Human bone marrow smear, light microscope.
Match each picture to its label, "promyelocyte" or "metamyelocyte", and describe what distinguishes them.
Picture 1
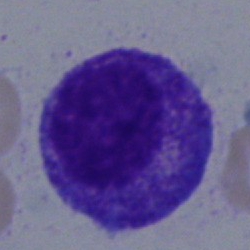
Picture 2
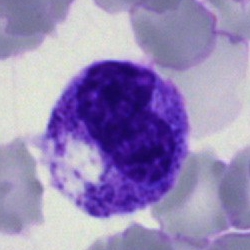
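Picture 1 shows a promyelocyte; picture 2 shows a metamyelocyte. The promyelocyte has a nearly round outline with a small pointed bulge at its bottom edge. Its cytoplasm is a deep blue-purple, and a paler, mottled patch lies at the lower right of its nucleus. In the metamyelocyte, a pale, nearly clear patch of cytoplasm lies at the lower left of the cell.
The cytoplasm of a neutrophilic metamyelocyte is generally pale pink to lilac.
The metamyelocyte's nuclear chromatin stains dark purple and looks dense and clumped, and no nucleoli can be seen.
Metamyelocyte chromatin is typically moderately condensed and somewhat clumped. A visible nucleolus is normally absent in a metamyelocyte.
The red cells differ in placement: in picture 1 pale red cells lie at the left and right edges without touching the promyelocyte, while in picture 2 pale-staining red cells lie close around the metamyelocyte on several sides.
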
